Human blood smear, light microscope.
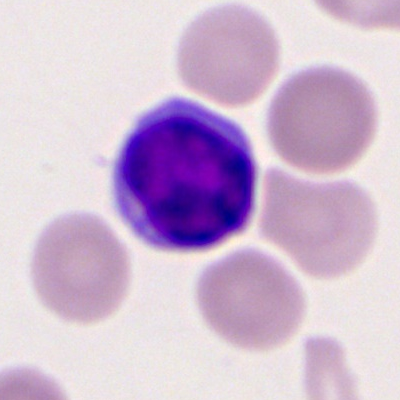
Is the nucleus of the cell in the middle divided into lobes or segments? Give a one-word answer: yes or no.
No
